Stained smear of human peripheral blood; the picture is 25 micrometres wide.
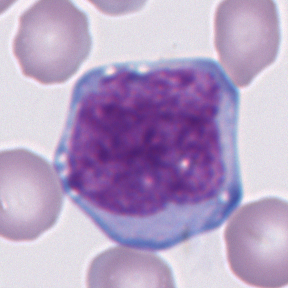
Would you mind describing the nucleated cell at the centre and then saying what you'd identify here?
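Notice the outline first: angular, with several fairly straight edges rather than a smooth circle. The nucleus fills about 70% of the cell's area. Below it lies the widest band of cytoplasm, which is pale blue, turning a deeper blue at the cell's outer edge than next to the nucleus. What you are looking at is a myeloblast.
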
